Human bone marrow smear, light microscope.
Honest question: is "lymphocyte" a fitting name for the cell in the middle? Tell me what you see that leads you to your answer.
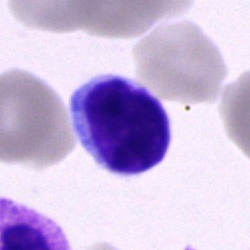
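The nucleus fills almost the whole cell, and the cytoplasm is only a thin rim, widest on the left side. So yes, lymphocyte fits, and plasma cell doesn't.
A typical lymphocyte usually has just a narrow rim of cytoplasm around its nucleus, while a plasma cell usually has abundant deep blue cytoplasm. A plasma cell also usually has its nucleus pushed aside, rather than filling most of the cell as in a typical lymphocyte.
Beyond that, the cell is oval with a smooth outline. Its chromatin is dark purple and dense, with no distinct nucleolus. The cytoplasm shows no granules.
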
